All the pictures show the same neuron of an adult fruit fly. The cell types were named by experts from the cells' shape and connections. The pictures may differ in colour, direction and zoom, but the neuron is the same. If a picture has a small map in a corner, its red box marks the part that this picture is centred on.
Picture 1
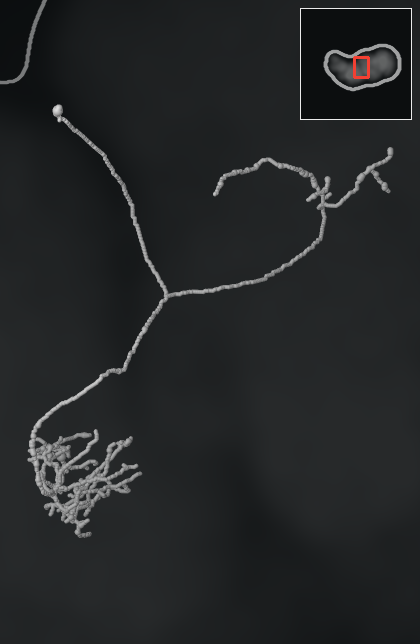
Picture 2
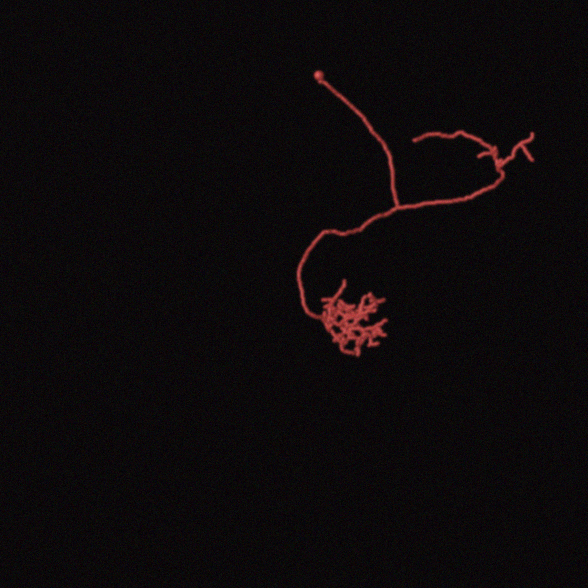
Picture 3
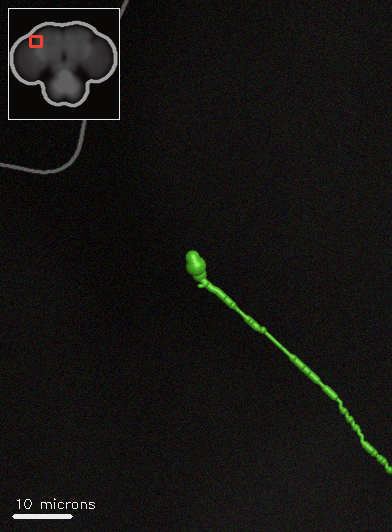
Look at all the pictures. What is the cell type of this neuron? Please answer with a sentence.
The cell type is LC29.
